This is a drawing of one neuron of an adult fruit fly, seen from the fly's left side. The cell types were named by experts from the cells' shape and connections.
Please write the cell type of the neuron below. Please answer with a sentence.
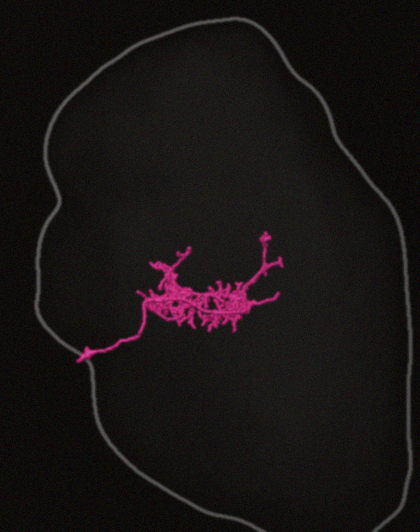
The cell type is VES016.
